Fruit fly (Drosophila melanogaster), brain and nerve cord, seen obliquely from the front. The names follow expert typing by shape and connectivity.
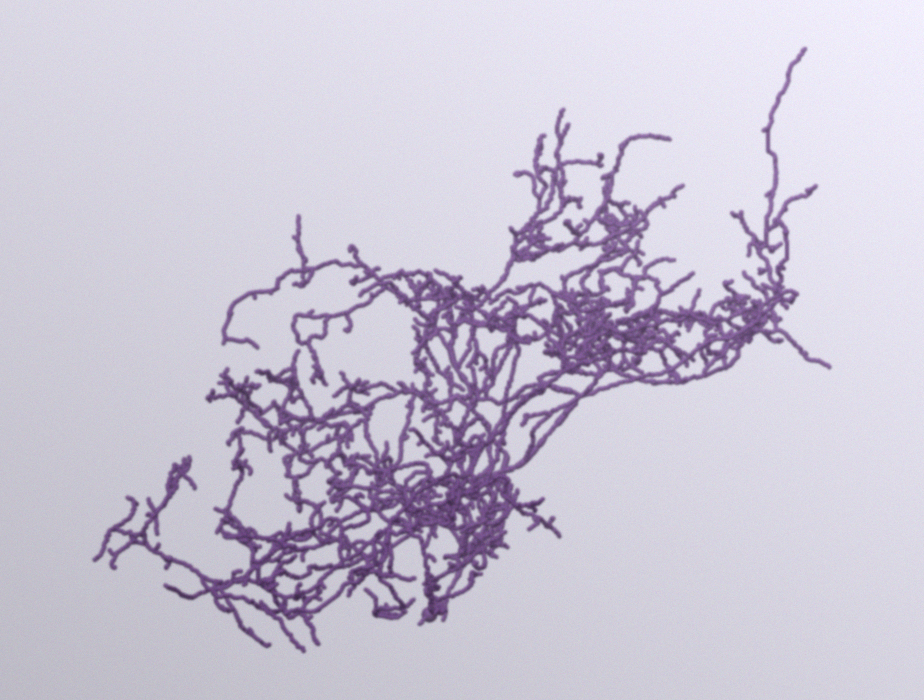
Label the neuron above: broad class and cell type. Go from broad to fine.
nerve-cord intrinsic neuron; INXXX056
